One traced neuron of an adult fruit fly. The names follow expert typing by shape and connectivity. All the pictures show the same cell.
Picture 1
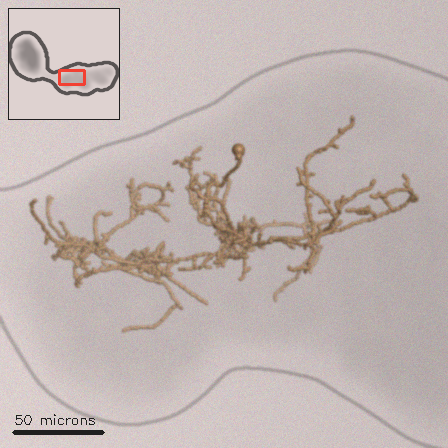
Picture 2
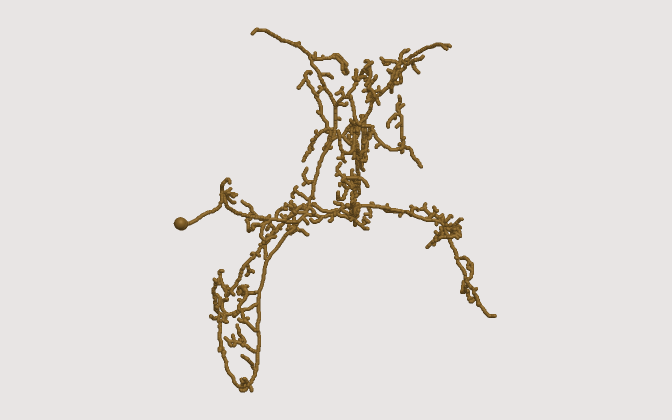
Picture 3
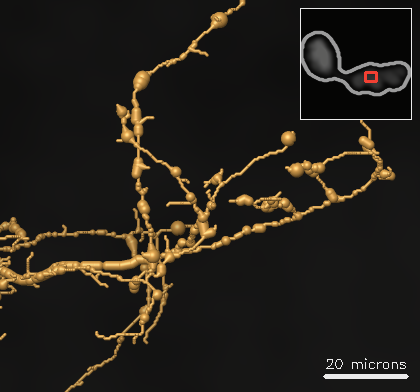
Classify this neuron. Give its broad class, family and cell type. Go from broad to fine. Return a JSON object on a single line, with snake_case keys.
{"broad_class": "nerve-cord intrinsic neuron", "family": "hemilineage 11A", "cell_type": "IN11A002"}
